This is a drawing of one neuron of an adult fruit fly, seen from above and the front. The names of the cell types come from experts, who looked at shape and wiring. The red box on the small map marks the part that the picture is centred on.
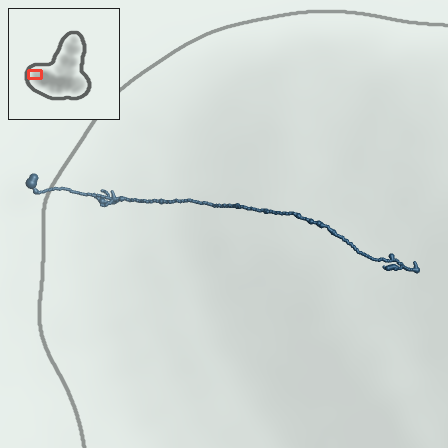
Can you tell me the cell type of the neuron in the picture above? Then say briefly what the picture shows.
Its cell type is L4. This is an optic-lobe intrinsic neuron. The cell body is on the left of the picture. It has a dozen or fewer branch ends.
